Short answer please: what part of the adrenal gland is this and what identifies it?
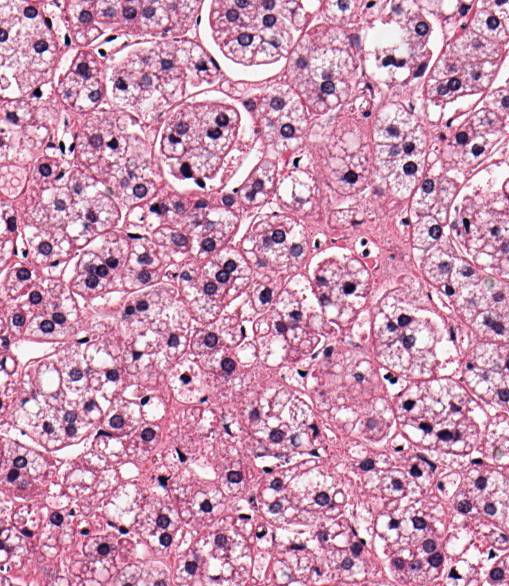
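Answer: zona fasciculata. The cells have abundant pale cytoplasm filled with many small clear vacuoles.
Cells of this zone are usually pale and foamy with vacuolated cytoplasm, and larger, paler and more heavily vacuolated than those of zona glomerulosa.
The nests are separated by delicate pink strands carrying flattened, elongated nuclei. Nowhere in the field do the cells form gland lumina.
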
